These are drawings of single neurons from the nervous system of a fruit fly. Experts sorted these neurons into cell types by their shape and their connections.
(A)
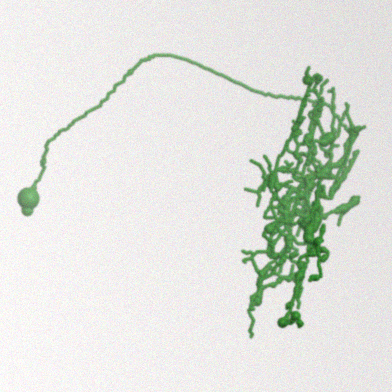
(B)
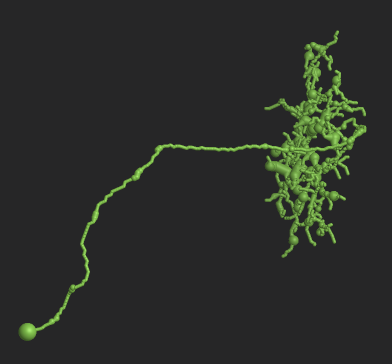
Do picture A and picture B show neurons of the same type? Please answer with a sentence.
They are of different cell types.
